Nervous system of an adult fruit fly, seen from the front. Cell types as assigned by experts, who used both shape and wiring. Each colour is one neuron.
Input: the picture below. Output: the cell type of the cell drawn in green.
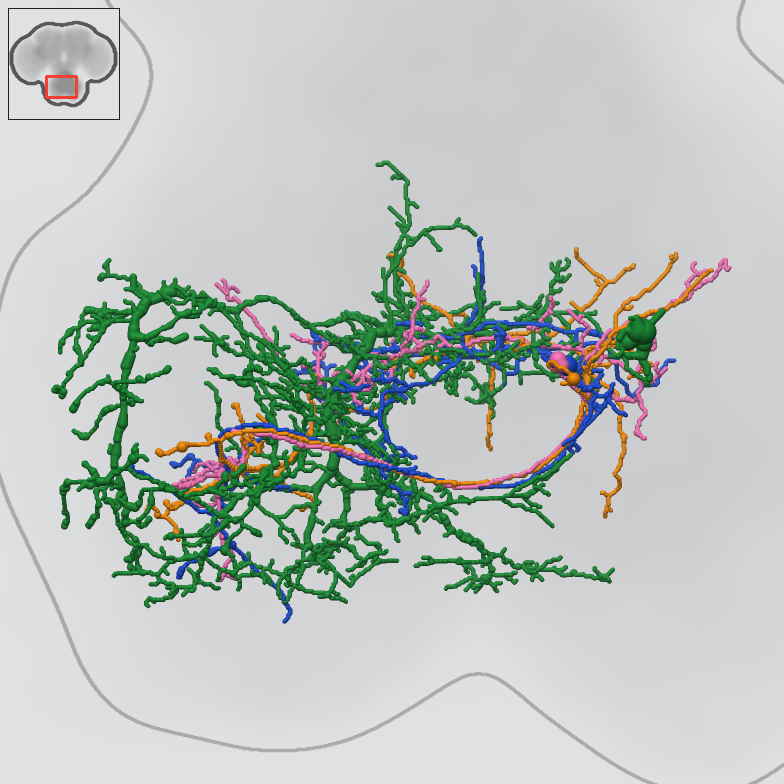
INXXX089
